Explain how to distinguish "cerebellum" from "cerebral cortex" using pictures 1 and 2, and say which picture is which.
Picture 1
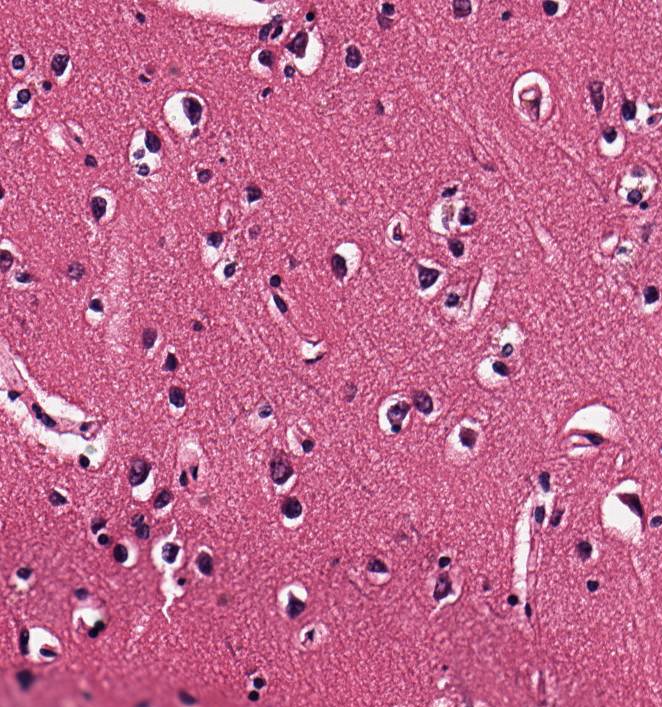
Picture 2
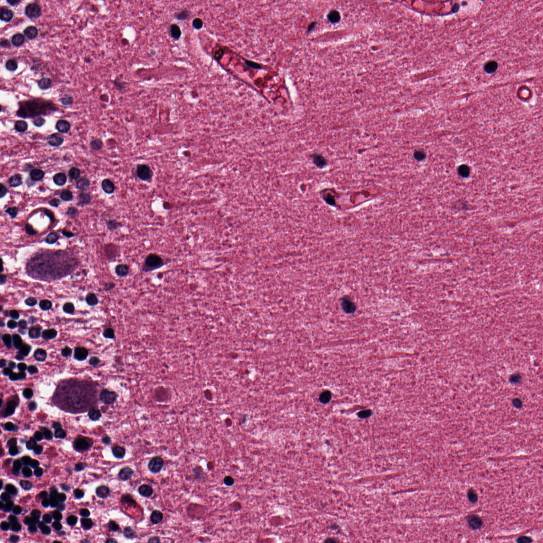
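Cerebral cortex appears in picture 1 and cerebellum in picture 2. The cerebral cortex field is a finely granular pink background throughout, with cells scattered singly and in small groups rather than arranged into glands or sheets. No epithelium, fat cells or muscle fibres appear, and elongated vessels surrounded by clear spaces lie at the left edge and in the lower right. The cerebellum field is mostly a pale pink, finely fibrillary layer containing only sparse, scattered small dark nuclei. A band of densely packed dark nuclei runs along the left edge; at the lower left it is made of small, round, dark nuclei with scant visible cytoplasm. Large neuron cell bodies with abundant purple cytoplasm sit on the left, at the border between this dense band and the pale layer.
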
